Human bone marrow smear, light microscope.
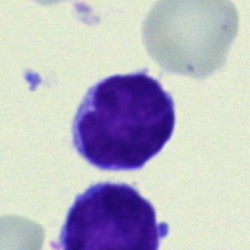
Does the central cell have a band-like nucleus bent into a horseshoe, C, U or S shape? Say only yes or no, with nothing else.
No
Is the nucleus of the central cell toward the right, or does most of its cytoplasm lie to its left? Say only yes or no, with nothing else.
Yes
